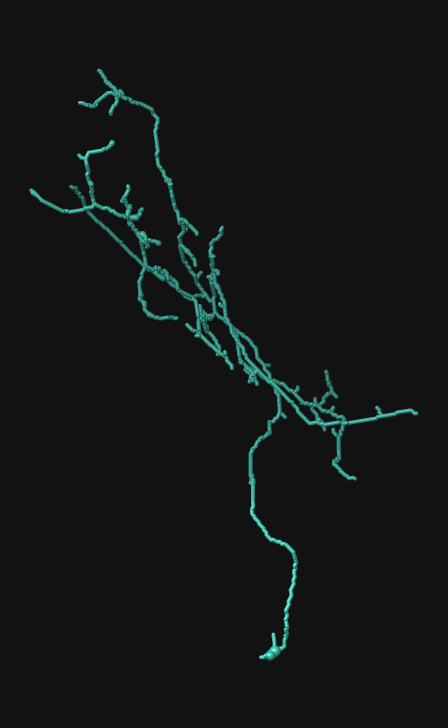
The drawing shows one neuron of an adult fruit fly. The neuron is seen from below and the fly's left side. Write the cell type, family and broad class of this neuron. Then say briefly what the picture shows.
Its cell type is CB2944. Its family is hemilineage LB3. Its broad class is central-brain intrinsic neuron. The cell body is at the bottom of the picture. The picture shows dozens of branch ends.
